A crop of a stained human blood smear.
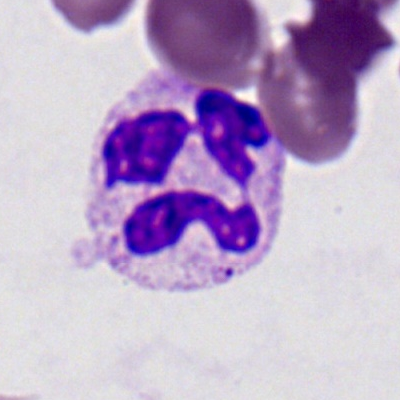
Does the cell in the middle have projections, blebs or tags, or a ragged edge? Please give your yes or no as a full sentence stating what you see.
Yes, ragged or frayed parts, or projections, blebs or tags, are present on the cell's outline.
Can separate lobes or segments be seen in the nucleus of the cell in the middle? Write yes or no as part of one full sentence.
Yes, there is a nucleus divided into separate lobes in this cell.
